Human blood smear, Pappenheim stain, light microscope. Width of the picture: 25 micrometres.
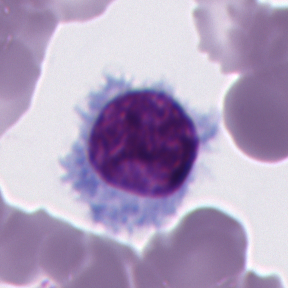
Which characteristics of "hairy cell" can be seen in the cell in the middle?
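Looking at the edge first, the outline is ragged, fringed with fine hair-like projections. Those projections come off the whole circumference of the cell, which goes with a hairy cell.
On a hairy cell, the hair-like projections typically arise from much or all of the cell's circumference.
The nucleus is less in keeping, since it is round in outline and about 10 micrometres across.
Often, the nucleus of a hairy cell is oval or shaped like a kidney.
The cytoplasm is pale blue and forms a broader band below and to the left of the nucleus than above and to the right.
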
